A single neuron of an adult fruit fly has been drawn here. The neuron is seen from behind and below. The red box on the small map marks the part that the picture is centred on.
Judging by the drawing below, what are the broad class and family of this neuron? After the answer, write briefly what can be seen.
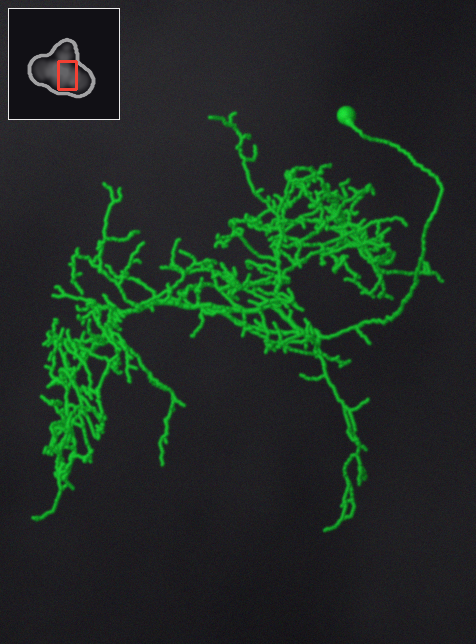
This is a central-brain intrinsic neuron. Its family is hemilineage VLPl&p1_posterior. The cell body is at the upper right of the picture. More than a hundred branch ends can be seen.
